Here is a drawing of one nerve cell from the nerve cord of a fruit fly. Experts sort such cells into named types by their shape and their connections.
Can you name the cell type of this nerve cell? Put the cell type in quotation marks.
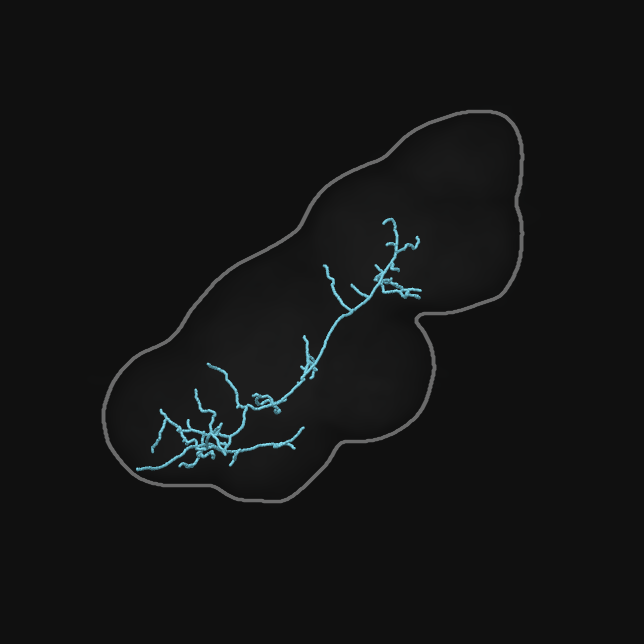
"DNde001"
